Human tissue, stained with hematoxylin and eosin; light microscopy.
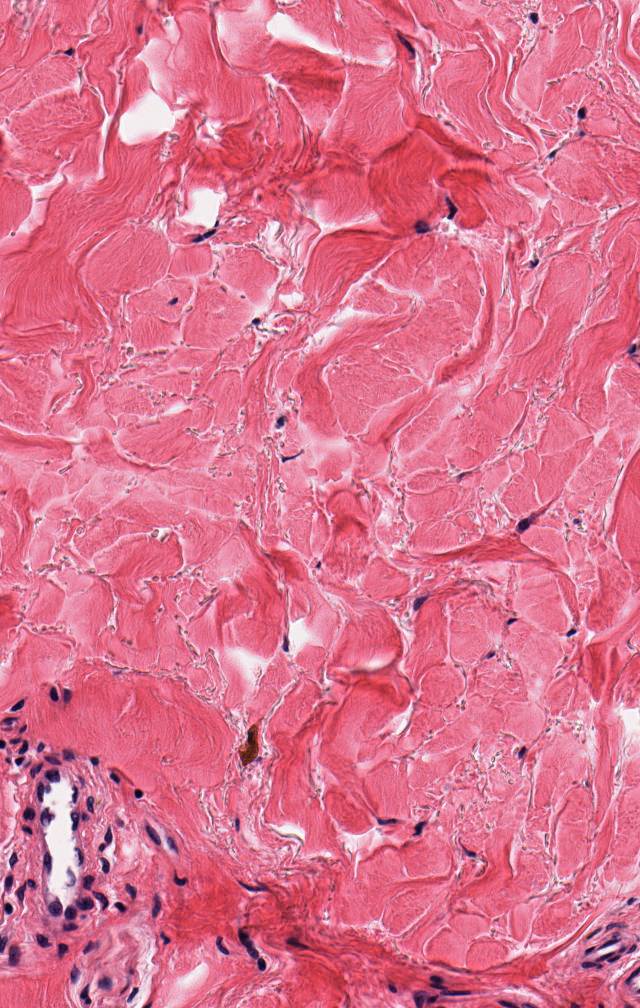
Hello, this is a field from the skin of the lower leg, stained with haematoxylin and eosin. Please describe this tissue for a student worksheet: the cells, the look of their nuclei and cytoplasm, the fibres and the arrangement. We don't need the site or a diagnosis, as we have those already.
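The field consists almost entirely of thick, densely packed pink collagen bundles running in many directions. Cells are sparse, represented by a few small, dark, slender nuclei scattered between the fibres. In the lower left corner is a small vessel with a narrow, elongated, empty lumen, surrounded by a cuff of closely set nuclei. A single small brown granule lies among the bundles in the lower middle.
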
